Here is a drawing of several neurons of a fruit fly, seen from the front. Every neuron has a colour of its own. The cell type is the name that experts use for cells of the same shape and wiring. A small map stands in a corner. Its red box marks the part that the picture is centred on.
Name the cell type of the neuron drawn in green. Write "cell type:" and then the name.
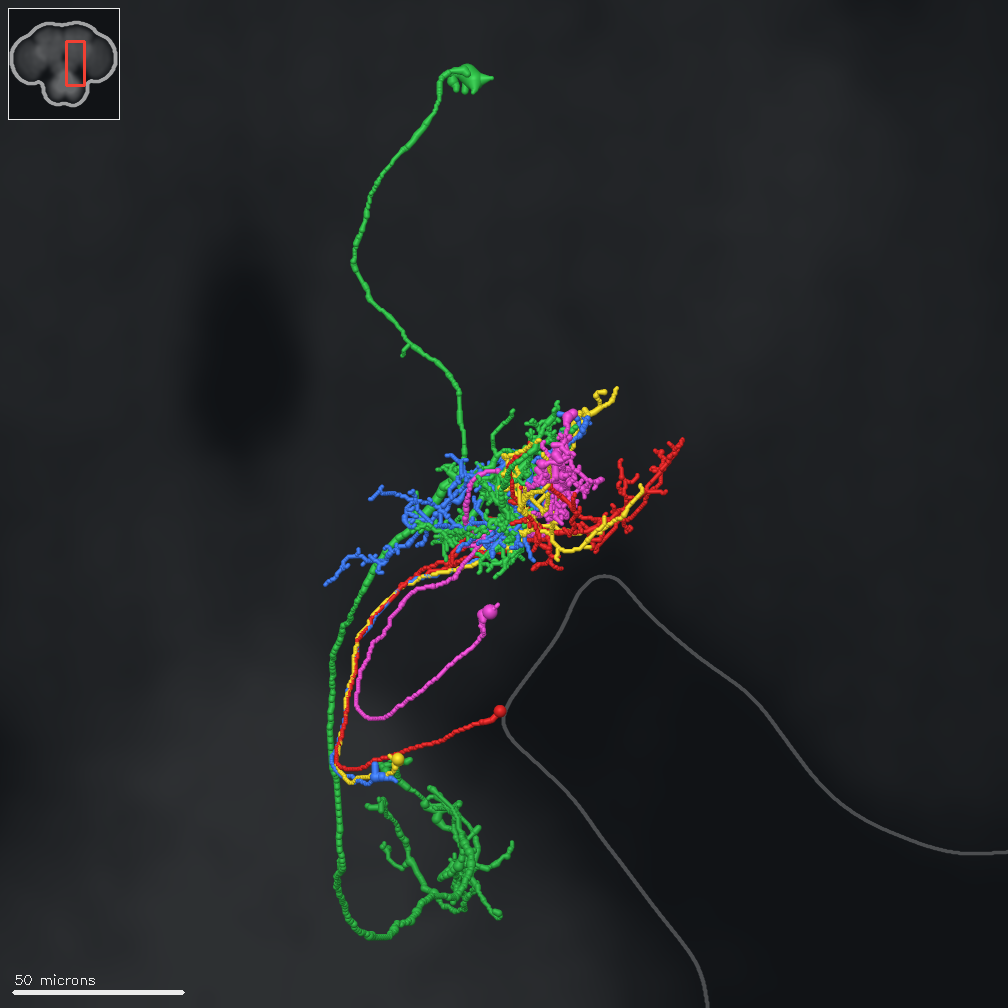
cell type: DNp33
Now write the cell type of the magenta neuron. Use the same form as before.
cell type: AMMC035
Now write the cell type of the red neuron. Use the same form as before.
cell type: CB3744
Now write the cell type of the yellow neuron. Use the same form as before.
cell type: CB3743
